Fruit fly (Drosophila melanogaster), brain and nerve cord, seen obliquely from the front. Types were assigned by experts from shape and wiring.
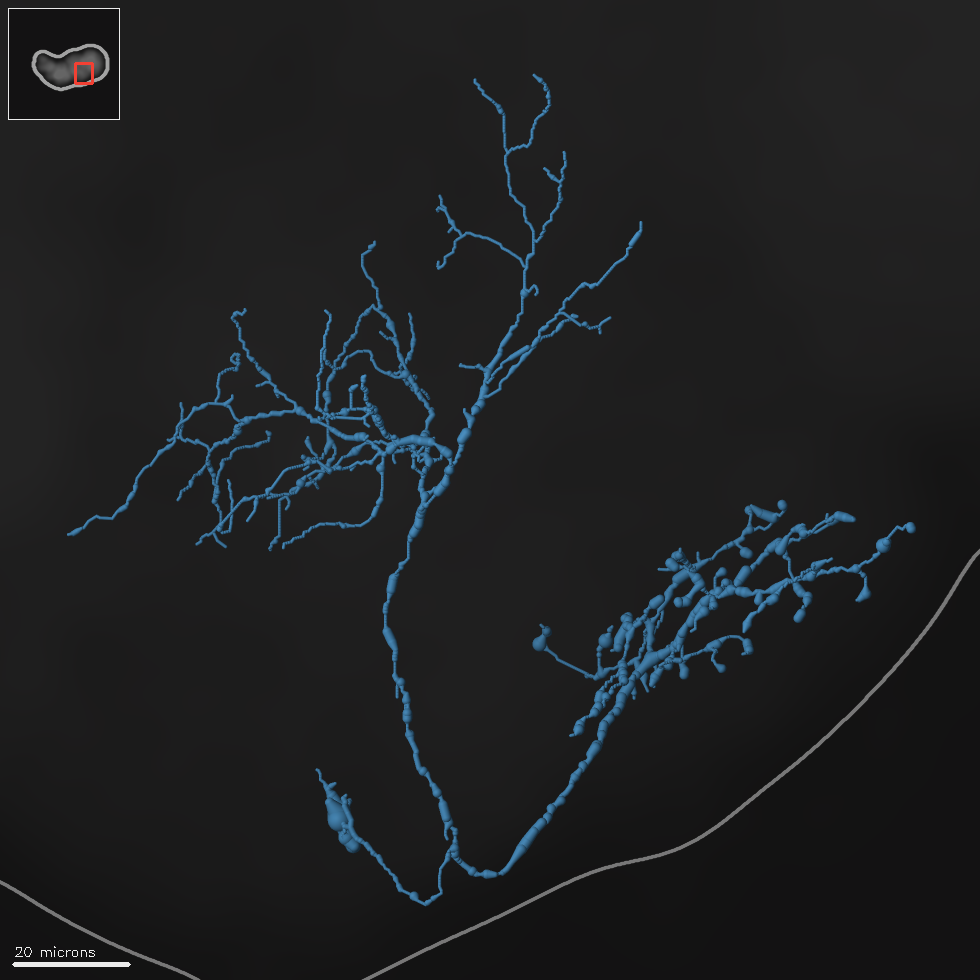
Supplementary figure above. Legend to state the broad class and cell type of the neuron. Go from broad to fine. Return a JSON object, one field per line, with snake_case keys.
{
 "broad_class": "central-brain intrinsic neuron",
 "cell_type": "GNG160"
}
